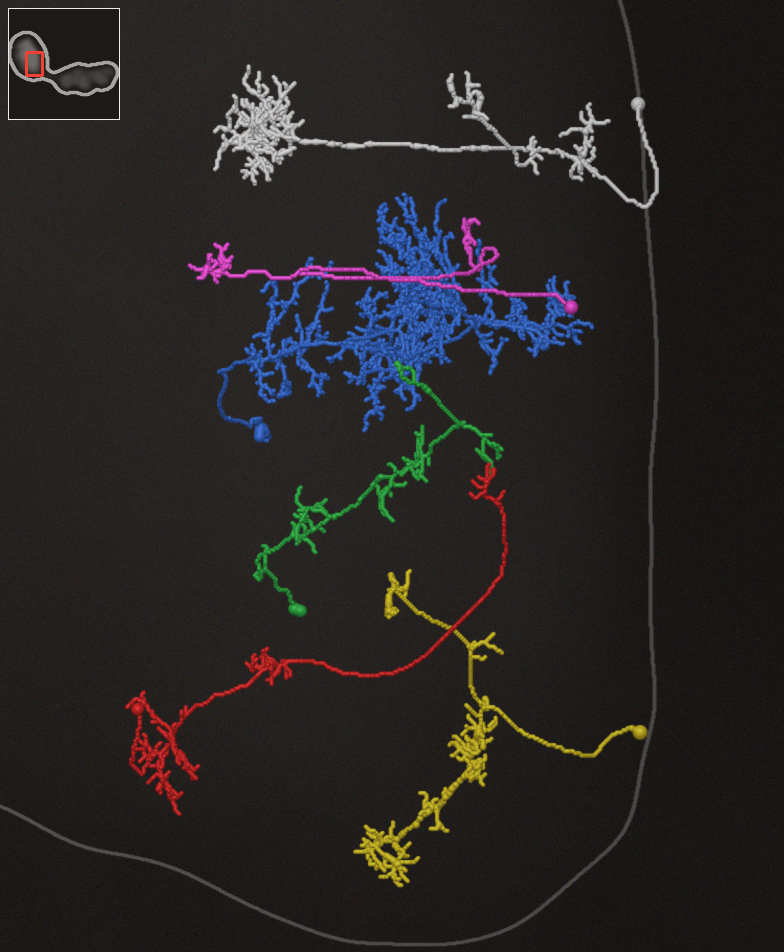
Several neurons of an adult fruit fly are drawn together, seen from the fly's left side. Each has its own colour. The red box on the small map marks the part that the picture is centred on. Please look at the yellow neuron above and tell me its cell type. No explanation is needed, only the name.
T2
